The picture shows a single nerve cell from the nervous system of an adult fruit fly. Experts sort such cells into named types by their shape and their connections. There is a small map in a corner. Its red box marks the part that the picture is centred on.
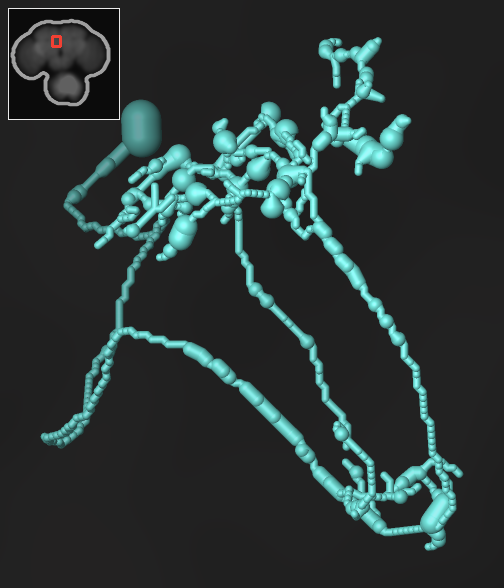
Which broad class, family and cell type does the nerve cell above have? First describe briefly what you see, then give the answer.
In this view it is about as wide as it is tall. Its broad class is central-brain intrinsic neuron. The name of its family is class CX. The cell type is vDeltaI_b.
